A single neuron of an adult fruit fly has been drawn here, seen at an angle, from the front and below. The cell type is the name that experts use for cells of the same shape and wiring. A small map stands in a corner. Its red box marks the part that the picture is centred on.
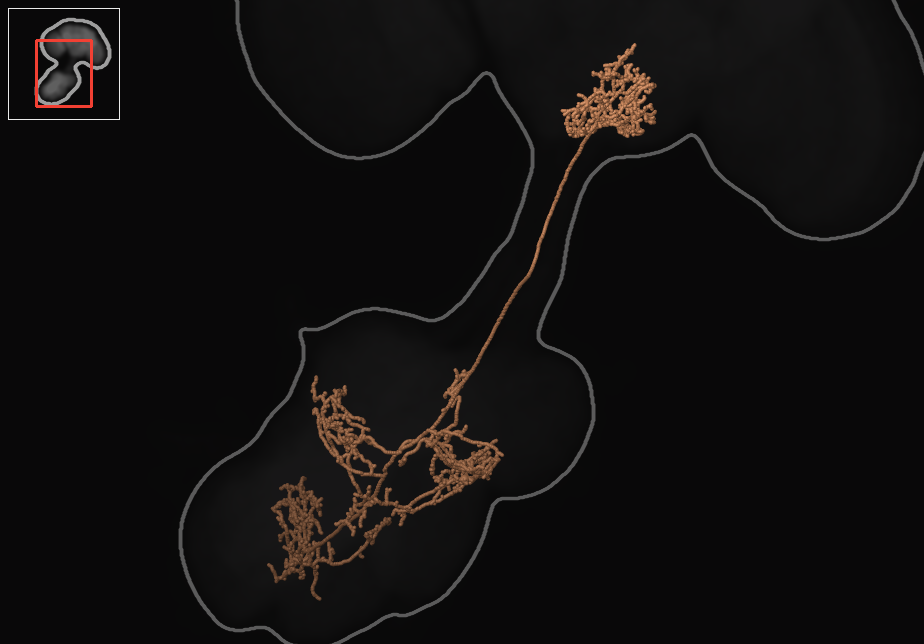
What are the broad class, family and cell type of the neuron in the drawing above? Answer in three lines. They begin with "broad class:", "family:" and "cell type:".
broad class: ascending neuron
family: hemilineage 05B
cell type: AN05B029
